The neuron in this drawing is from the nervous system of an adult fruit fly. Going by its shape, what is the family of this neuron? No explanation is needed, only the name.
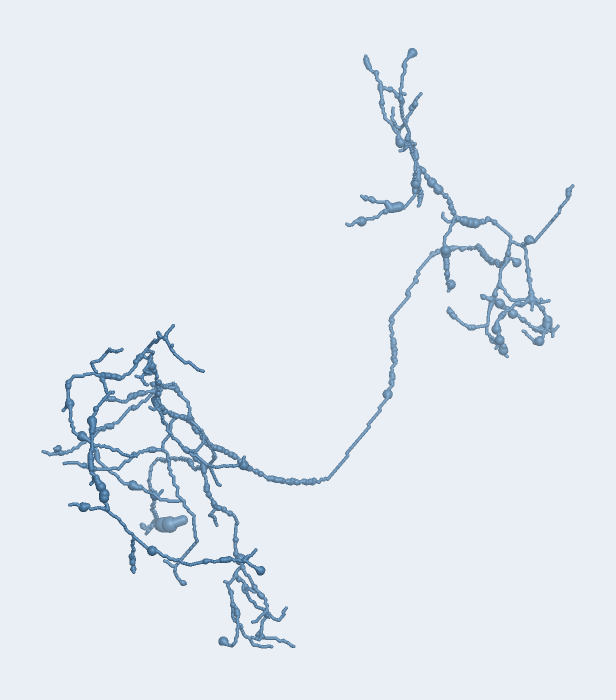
hemilineage 01A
